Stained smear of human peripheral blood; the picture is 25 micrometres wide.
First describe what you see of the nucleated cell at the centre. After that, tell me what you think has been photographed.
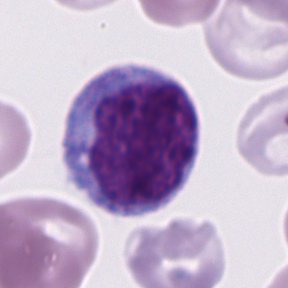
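The outline seems roughly round, and I'd put the width at about 13 micrometres. Inside sits one nucleus, round to oval, with no lobes, measuring about 12 by 10 micrometres. It takes up about 70% of the cell's area. Its chromatin looks dark purple and coarsely clumped. The cytoplasm, as far as I can tell, is widest as a crescent along the left side. I'd call it a monocyte.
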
